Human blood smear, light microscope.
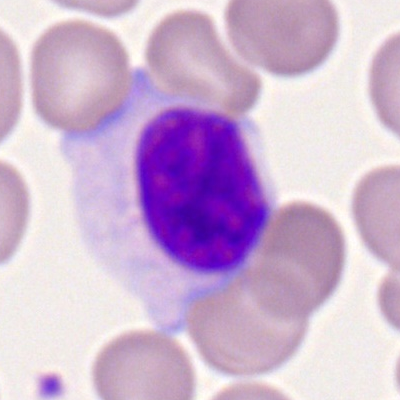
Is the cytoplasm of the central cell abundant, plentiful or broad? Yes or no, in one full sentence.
Yes, its nucleus is set within plentiful cytoplasm.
